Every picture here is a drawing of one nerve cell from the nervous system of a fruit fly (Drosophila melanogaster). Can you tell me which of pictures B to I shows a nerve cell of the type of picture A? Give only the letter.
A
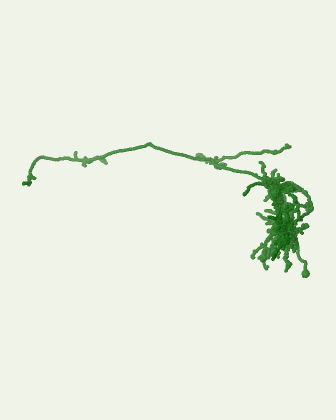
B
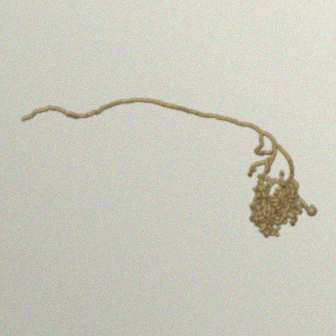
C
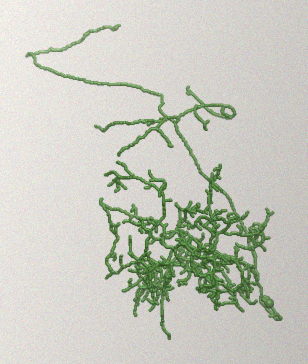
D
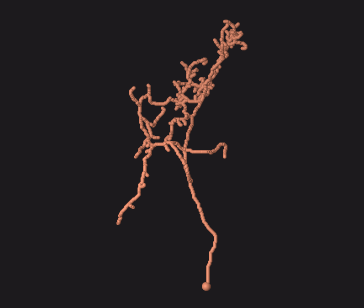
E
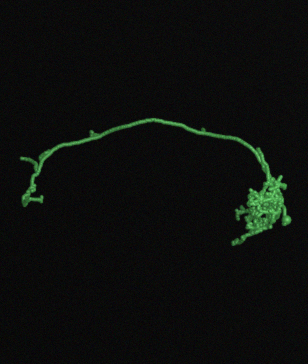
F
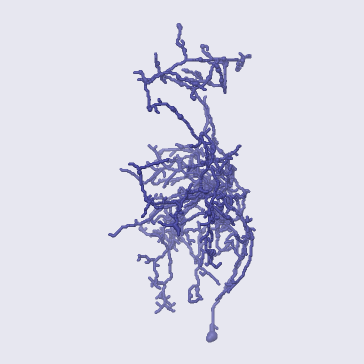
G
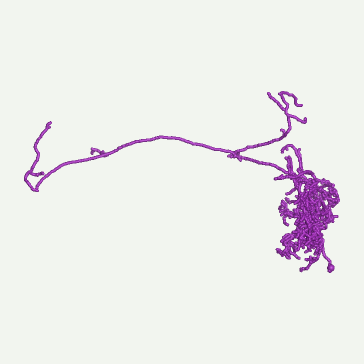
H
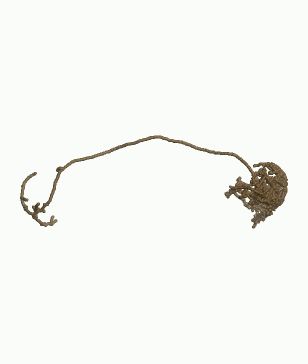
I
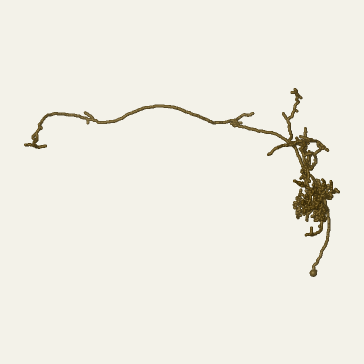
I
